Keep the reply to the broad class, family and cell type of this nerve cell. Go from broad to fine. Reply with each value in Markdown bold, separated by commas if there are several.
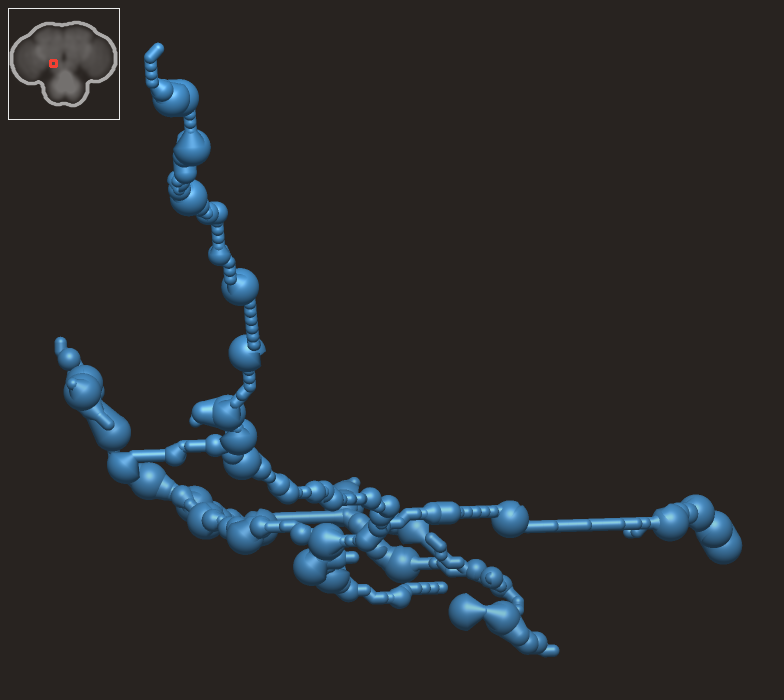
**sensory neuron entering the brain**, **class mechanosensory**, **JO-mz**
